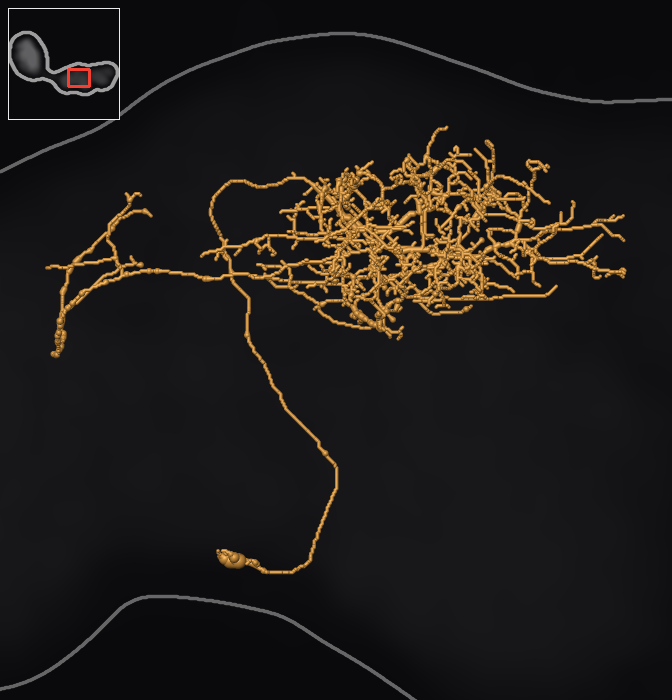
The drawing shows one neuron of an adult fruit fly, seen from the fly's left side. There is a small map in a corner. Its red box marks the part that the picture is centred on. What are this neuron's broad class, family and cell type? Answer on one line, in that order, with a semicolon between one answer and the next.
nerve-cord intrinsic neuron; hemilineage 02A; IN02A026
